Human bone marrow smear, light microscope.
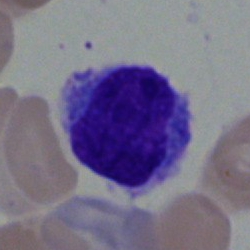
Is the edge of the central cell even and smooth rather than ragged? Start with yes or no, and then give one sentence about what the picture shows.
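No. The cytoplasmic edge is ragged, most of all at the upper left.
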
